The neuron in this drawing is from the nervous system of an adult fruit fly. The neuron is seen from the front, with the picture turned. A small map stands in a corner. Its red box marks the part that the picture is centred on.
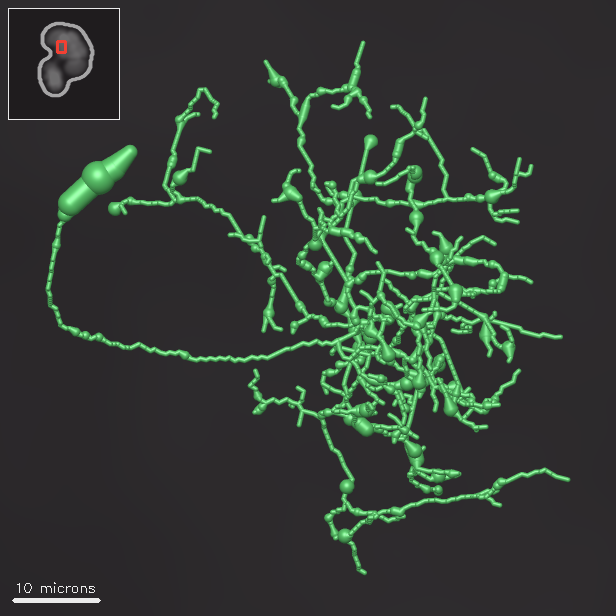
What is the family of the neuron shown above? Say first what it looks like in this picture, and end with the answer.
The cell body is at the upper left of the picture. From top to bottom in the picture it spans about 65 microns. The picture shows dozens of branch ends. This is a central-brain intrinsic neuron. The family is hemilineage TRdm.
